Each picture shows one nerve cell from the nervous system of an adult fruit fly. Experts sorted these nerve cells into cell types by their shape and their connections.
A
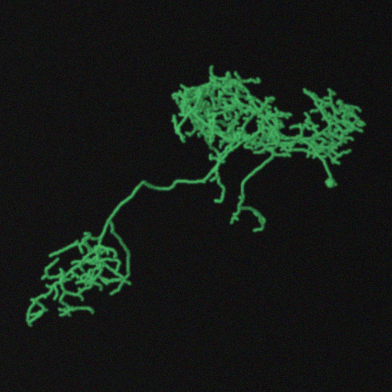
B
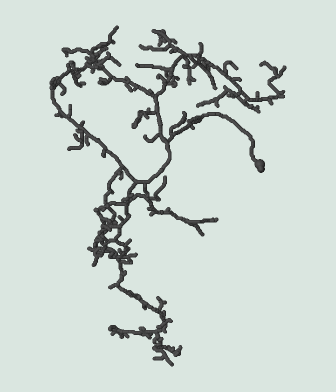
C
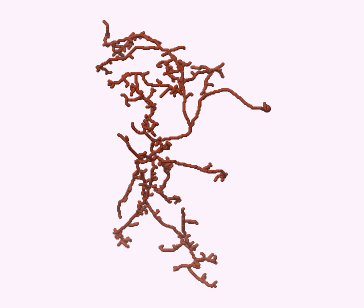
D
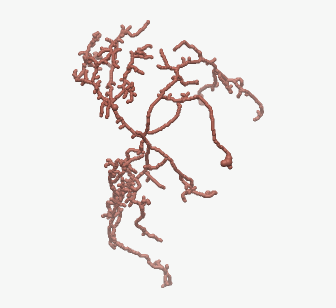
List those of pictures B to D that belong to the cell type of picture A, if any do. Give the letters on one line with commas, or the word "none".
none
